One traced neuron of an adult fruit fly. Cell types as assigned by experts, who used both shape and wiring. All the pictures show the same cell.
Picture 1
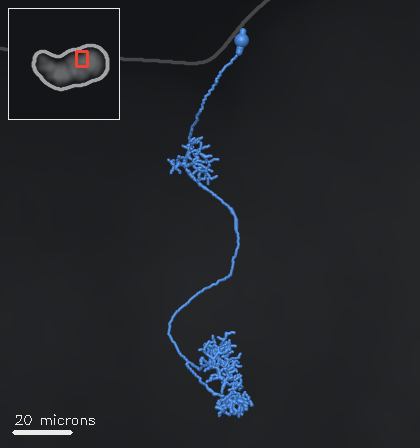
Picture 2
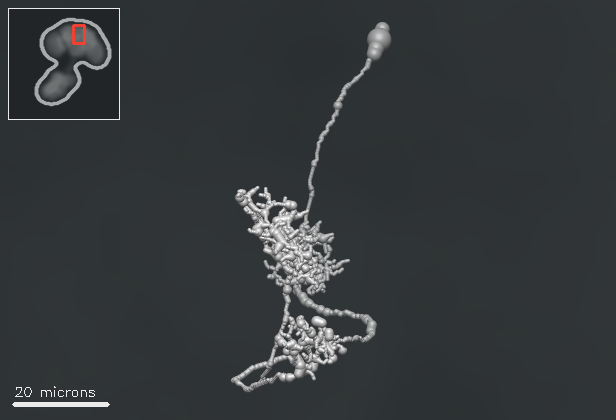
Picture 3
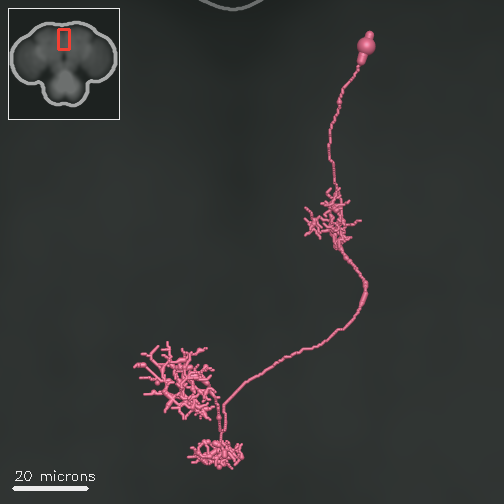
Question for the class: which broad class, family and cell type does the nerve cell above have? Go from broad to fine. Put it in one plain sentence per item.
A central-brain intrinsic neuron of class CX, type PEN_a(PEN1).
